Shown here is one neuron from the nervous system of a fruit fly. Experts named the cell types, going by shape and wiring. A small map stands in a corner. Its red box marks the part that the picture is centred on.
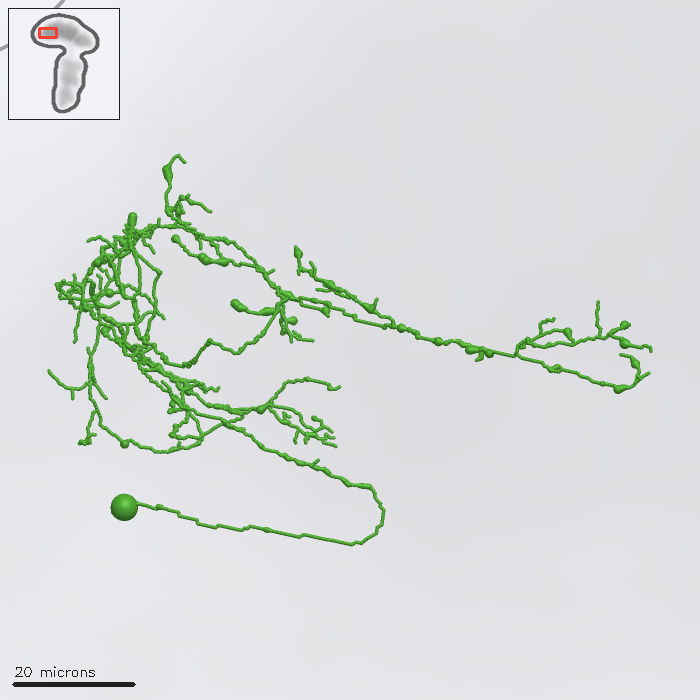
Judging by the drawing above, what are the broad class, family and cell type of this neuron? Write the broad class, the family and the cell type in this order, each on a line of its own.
central-brain intrinsic neuron
hemilineage LHp2
LHPV6a1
